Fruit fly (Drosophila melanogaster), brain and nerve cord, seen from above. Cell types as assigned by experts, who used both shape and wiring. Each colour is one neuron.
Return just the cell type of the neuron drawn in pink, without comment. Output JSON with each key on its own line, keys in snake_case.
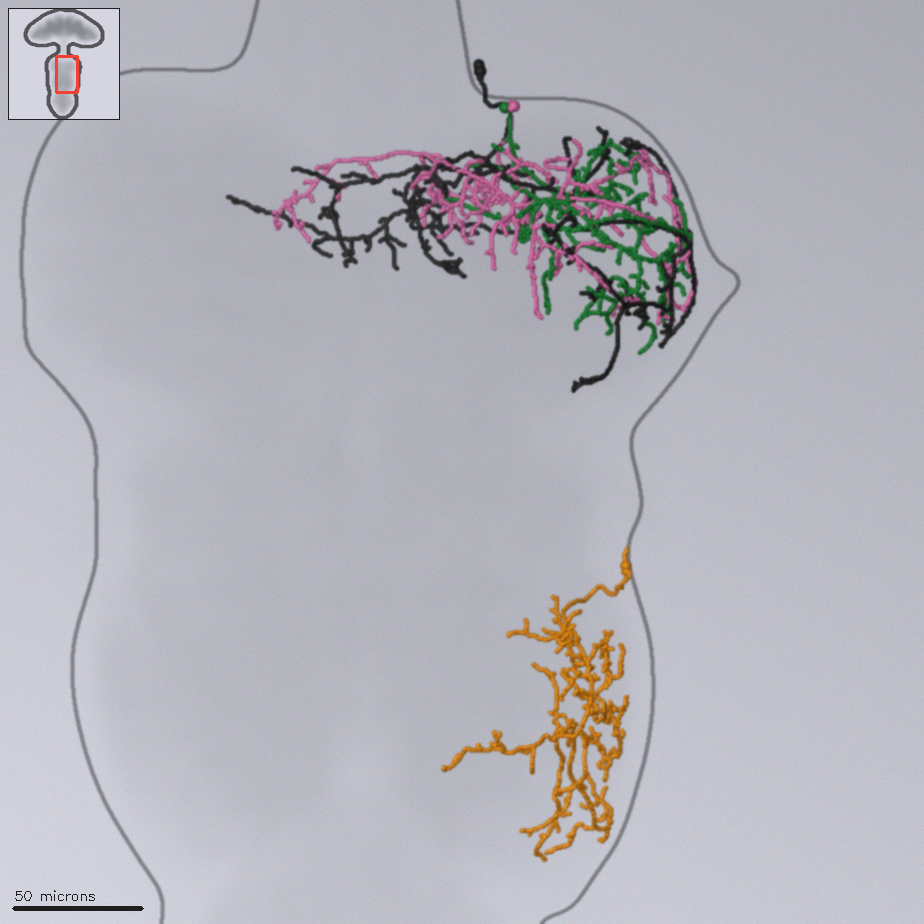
{
 "cell_type": "IN16B050"
}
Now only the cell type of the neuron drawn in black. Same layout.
{
 "cell_type": "IN16B060"
}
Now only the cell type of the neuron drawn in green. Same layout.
{
 "cell_type": "IN08A030"
}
